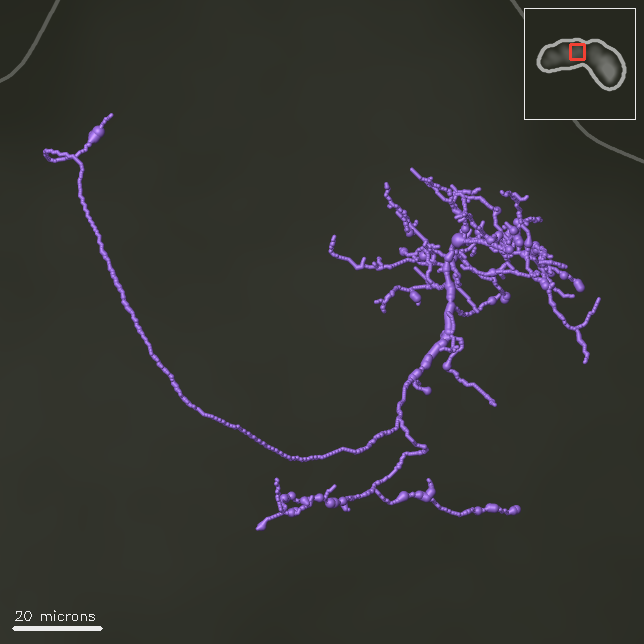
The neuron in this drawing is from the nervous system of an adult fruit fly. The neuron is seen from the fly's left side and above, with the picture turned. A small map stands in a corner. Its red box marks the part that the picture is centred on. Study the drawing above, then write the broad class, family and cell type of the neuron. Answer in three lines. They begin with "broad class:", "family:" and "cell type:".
broad class: nerve-cord intrinsic neuron
family: hemilineage 12B
cell type: IN12B065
